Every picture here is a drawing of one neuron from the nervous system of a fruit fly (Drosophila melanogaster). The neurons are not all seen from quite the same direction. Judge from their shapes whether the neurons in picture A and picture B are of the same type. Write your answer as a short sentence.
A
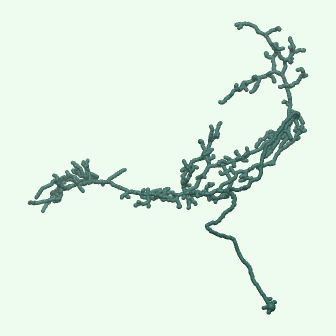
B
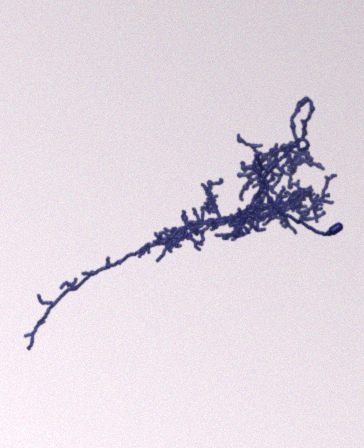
They are of different cell types.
